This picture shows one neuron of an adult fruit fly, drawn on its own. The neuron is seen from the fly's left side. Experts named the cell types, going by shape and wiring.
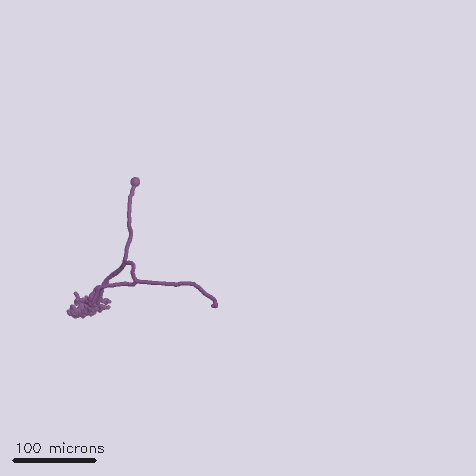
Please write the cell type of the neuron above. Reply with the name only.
IN23B067_d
